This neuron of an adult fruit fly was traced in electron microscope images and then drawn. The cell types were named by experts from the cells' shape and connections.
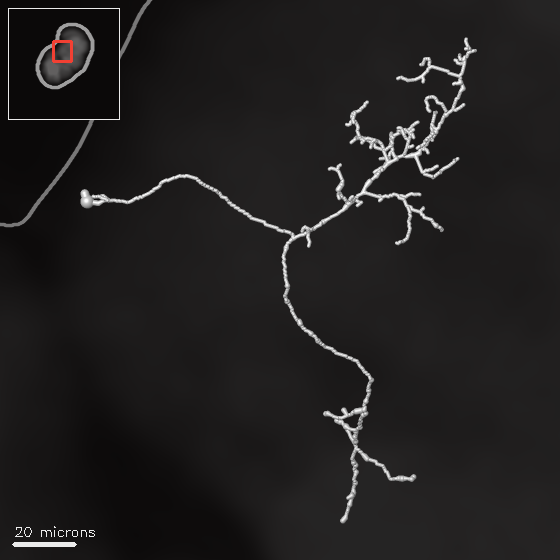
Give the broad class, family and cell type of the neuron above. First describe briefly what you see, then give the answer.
By the scale bar it is about 160 microns tall in this view. Dozens of branch ends can be seen. It is a central-brain intrinsic neuron. Its family is hemilineage LB3. Its cell type is CB1786_a.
